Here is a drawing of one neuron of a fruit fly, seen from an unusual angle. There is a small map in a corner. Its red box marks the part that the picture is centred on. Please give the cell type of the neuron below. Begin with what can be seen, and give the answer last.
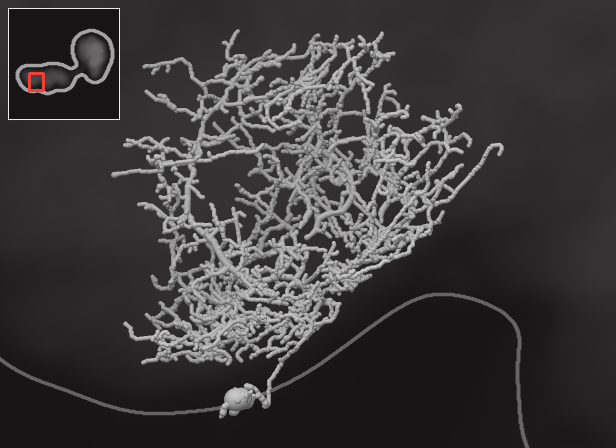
Its cell body lies at the bottom of the picture. The picture shows more than a hundred branch ends. It is a nerve-cord intrinsic neuron. It is of cell type IN08A008.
